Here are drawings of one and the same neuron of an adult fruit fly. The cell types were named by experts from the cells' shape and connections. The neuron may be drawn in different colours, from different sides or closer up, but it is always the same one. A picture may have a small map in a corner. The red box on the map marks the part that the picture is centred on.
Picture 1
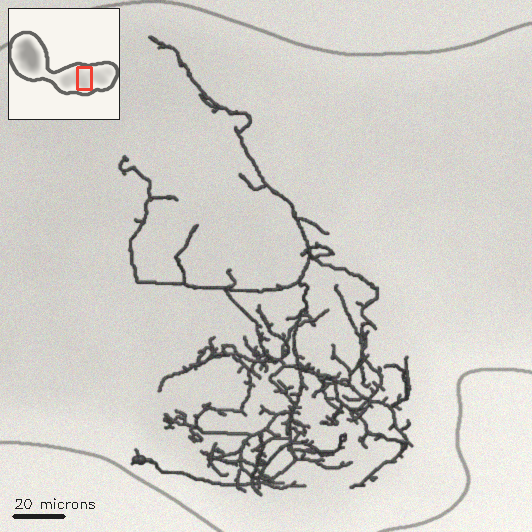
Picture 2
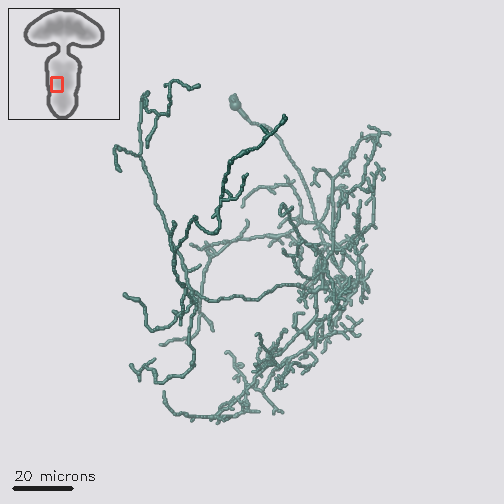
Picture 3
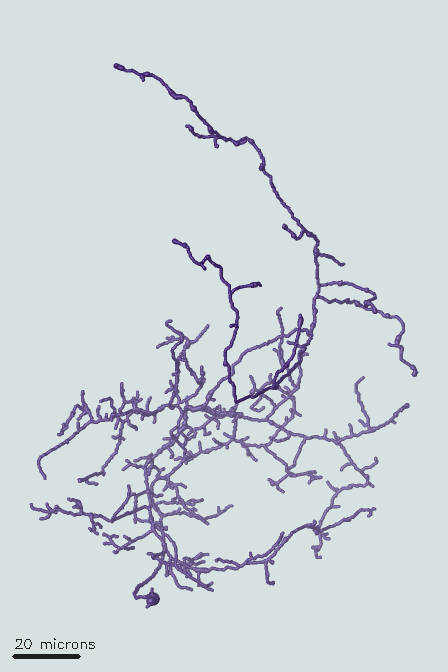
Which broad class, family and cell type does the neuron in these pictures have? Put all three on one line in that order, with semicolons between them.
nerve-cord intrinsic neuron; hemilineage 04B; IN04B058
